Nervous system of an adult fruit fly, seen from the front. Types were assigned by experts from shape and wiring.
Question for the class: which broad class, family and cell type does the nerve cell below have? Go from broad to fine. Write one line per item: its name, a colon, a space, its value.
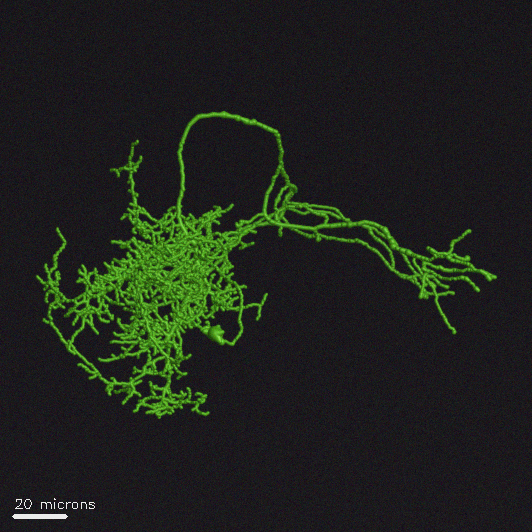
broad class: nerve-cord intrinsic neuron
family: hemilineage 07B
cell type: IN07B007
